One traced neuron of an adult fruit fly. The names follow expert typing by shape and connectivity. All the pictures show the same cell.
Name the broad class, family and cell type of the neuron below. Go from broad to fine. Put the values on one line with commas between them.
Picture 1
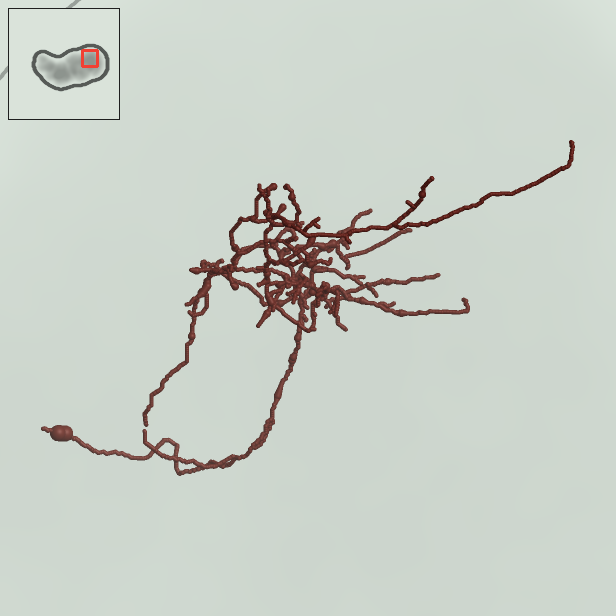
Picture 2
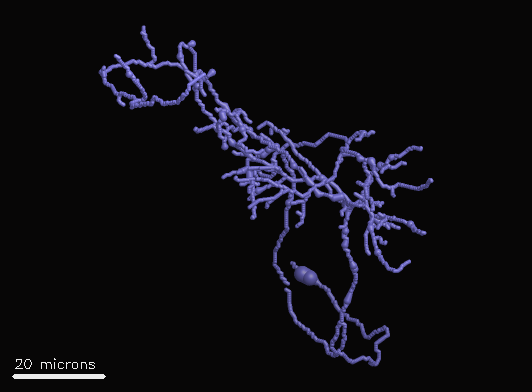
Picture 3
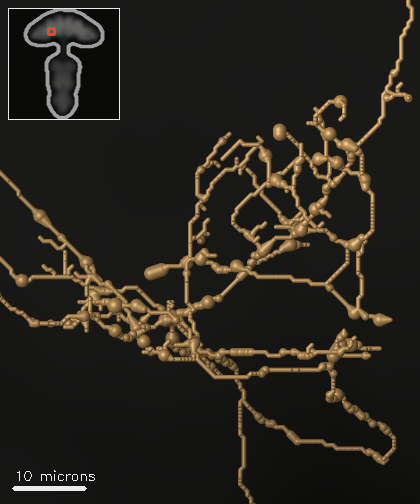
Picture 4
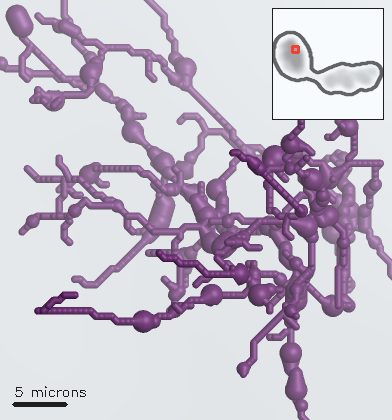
central-brain intrinsic neuron, hemilineage VPNp&v1_ventral, PLP185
